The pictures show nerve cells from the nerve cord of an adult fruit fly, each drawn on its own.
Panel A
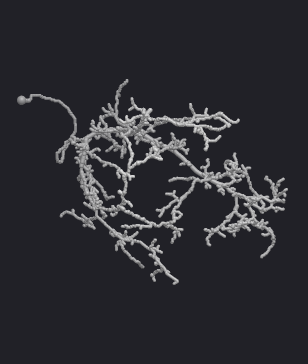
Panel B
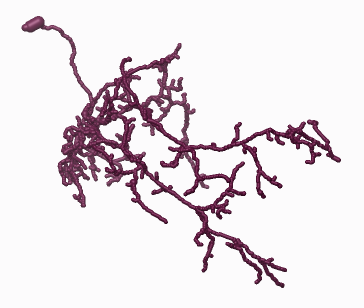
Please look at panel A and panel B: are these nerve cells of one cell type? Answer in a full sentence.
They are of different cell types.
